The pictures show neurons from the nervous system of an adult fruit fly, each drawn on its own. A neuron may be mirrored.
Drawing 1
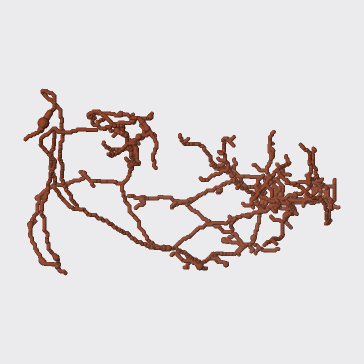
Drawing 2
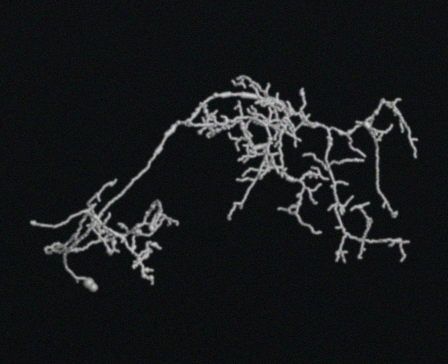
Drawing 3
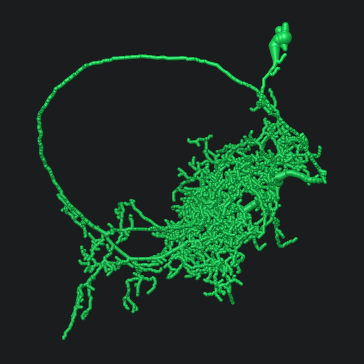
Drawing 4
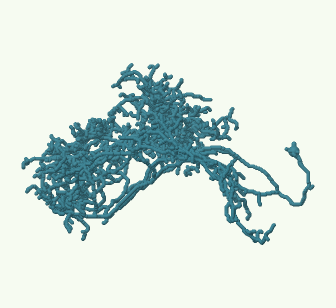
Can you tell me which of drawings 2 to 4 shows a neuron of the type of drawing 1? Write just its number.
2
